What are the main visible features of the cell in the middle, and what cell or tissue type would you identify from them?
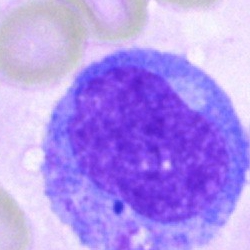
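The nucleus occupies most of the cell. Its cytoplasm stains blue and forms a rim that is widest at the lower left. Small purple granules lie scattered in that lower-left cytoplasm. The cell is a promyelocyte.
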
